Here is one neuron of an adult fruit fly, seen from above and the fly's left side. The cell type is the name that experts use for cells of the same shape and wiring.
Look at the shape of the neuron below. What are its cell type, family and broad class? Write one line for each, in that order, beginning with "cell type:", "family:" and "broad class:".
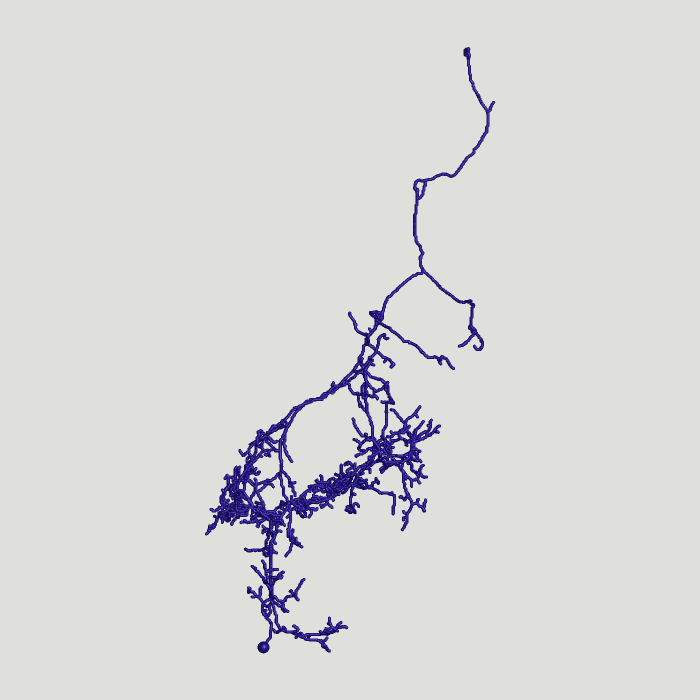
cell type: CB2660
family: hemilineage VLPl2_medial
broad class: central-brain intrinsic neuron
